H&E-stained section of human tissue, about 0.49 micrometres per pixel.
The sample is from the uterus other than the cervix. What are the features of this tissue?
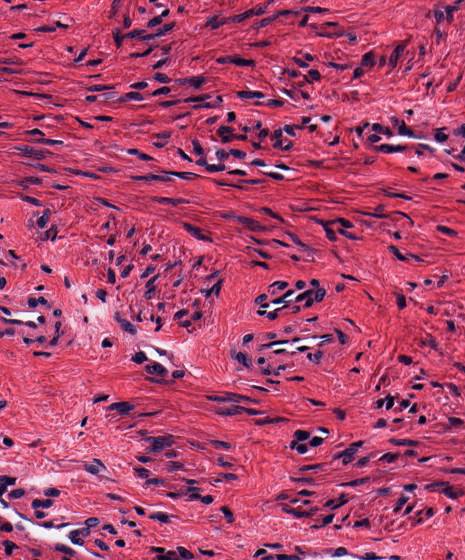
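You've got spindle cells with elongated, dark-staining nuclei, blunt at the ends, and plenty of strongly eosinophilic, fibrillar cytoplasm. Where bundles are cut across, on the right and lower right for instance, the nuclei show up small and round. Small thin-walled vessels with narrow slit-like lumens are scattered throughout, the centre and centre right included.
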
